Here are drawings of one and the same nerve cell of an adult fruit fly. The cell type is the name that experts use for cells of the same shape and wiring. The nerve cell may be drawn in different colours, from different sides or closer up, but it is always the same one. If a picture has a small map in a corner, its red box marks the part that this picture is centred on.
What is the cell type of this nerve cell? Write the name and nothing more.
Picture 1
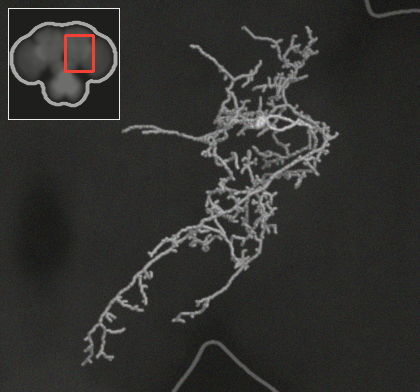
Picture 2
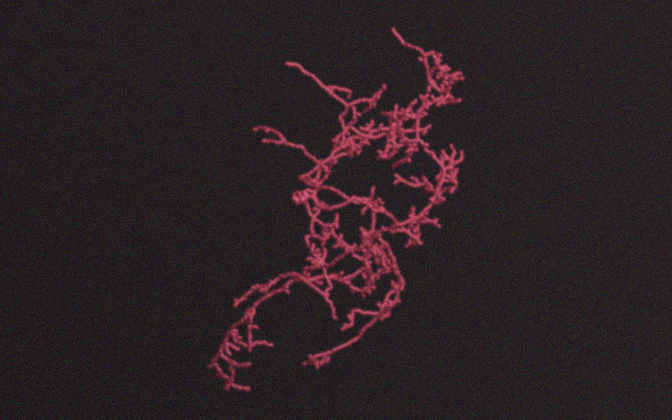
AVLP299_d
